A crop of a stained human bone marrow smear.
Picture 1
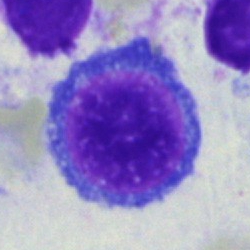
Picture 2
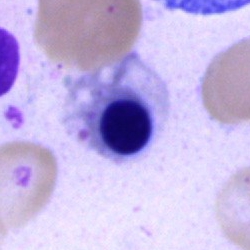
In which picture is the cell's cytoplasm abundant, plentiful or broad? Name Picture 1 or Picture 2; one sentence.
It is in picture 2 that the cytoplasm of the cell is plentiful.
